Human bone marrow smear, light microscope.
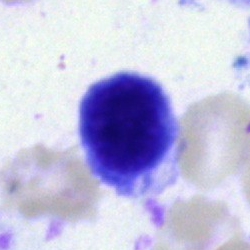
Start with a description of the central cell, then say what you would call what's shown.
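Nearly the entire cell is taken up by the nucleus, which stains a very dark blue-purple throughout. Cytoplasm is scant, seen mainly as a rim along the lower edge of the cell. Where visible, it is blue. The cell is a lymphocyte.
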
